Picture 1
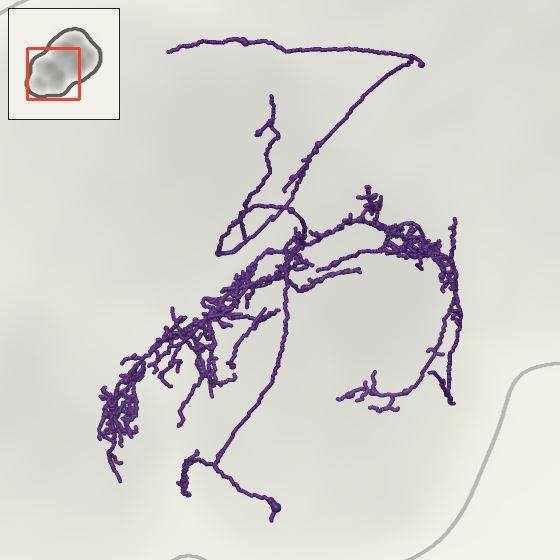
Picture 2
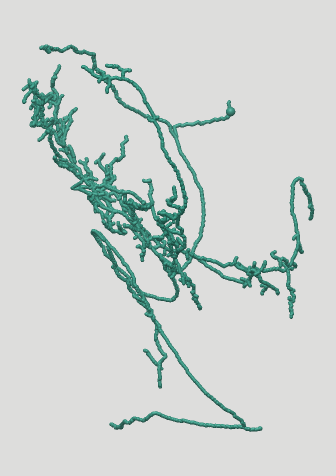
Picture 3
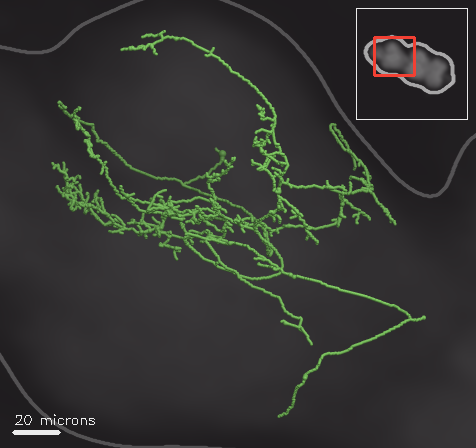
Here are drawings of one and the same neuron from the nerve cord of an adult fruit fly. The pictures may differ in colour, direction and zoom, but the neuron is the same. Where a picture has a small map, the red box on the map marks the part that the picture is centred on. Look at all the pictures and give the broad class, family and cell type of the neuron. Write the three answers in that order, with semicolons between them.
nerve-cord intrinsic neuron; hemilineage 23B; IN23B058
